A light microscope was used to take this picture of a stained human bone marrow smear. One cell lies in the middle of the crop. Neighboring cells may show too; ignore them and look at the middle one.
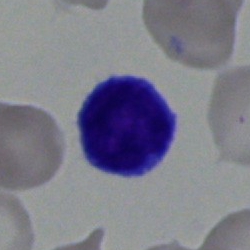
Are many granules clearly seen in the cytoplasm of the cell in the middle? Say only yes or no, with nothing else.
No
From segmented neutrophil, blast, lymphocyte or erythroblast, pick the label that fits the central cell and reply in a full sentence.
The cell featured at the centre of this crop is a lymphocyte.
